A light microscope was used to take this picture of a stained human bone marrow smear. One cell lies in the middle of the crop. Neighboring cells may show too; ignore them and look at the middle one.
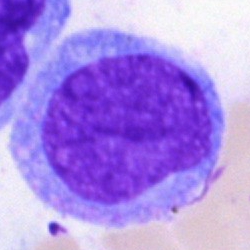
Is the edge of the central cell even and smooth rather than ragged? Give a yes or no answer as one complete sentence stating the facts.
Yes, what bounds this cell is a smooth, even outline.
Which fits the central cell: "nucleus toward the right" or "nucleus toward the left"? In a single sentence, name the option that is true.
It is to the left of the nucleus that most cytoplasm is found.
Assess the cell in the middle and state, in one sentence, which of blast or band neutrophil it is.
The cell at the centre of the field is a blast.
